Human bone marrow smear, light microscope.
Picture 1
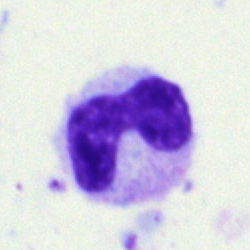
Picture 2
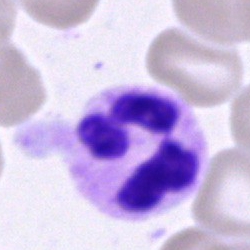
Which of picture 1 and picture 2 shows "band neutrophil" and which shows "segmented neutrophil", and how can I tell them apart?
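Picture 1 shows the band neutrophil, and picture 2 the segmented neutrophil. In picture 1 the nucleus is a single thick curved band, shaped like a horseshoe, with its concave side facing downward. In picture 2 the nucleus is divided into several separate lobes.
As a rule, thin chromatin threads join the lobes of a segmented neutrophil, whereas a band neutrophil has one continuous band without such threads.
The chromatin is dark purple in both, coarsely clumped in picture 1 and dense in picture 2. Each cytoplasm holds only fine, faint granules, lilac in picture 2. The cell in picture 2 has a roughly round outline.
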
